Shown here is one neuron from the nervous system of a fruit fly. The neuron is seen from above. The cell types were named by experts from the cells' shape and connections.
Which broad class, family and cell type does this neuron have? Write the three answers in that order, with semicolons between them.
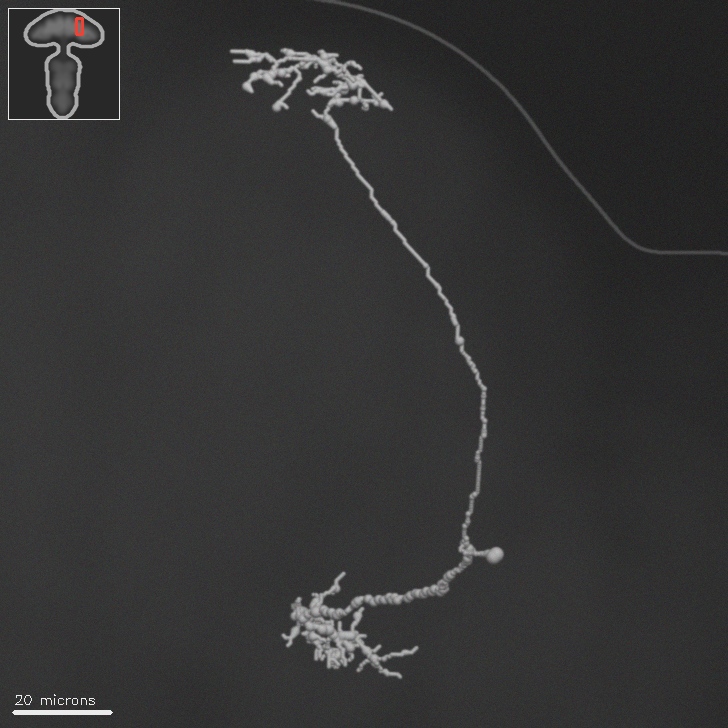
visual projection neuron; hemilineage VPNd2; LC10c-2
